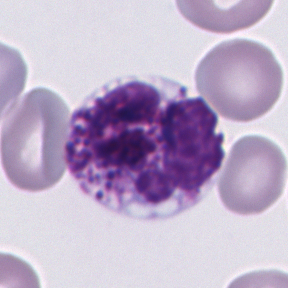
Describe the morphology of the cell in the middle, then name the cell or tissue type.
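Irregular nucleus, divided into several lobed masses. Coarse dark purple granules are scattered through the cytoplasm, and some lie over the nucleus, blurring its outline. Between the granules the cytoplasm is very pale, almost colourless. The cell is a basophil.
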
